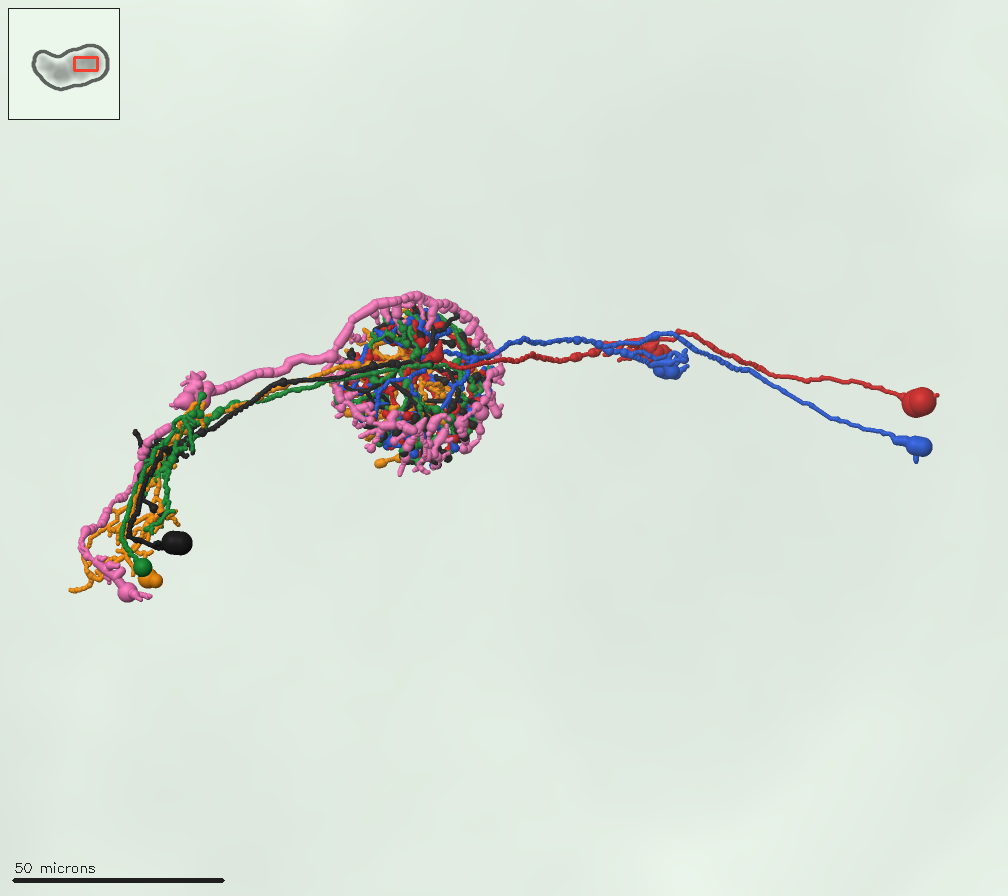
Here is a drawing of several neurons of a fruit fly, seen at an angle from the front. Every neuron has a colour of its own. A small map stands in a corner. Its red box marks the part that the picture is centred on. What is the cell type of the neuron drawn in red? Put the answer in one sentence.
The cell type is ER3m.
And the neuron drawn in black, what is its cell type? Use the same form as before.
The cell type is ER3a_d.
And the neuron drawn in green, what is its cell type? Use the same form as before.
The cell type is ER3a_b.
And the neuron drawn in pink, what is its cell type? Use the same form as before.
The cell type is ER5.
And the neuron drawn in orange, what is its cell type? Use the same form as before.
The cell type is ER3a_c.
